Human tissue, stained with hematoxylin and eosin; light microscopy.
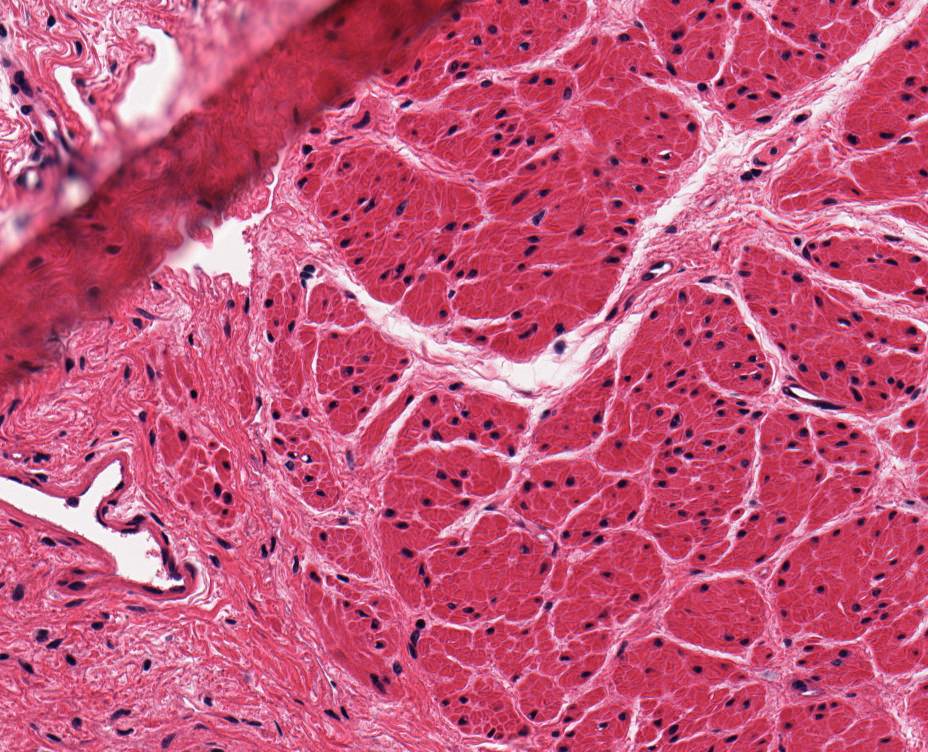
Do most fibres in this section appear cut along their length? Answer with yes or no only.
No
